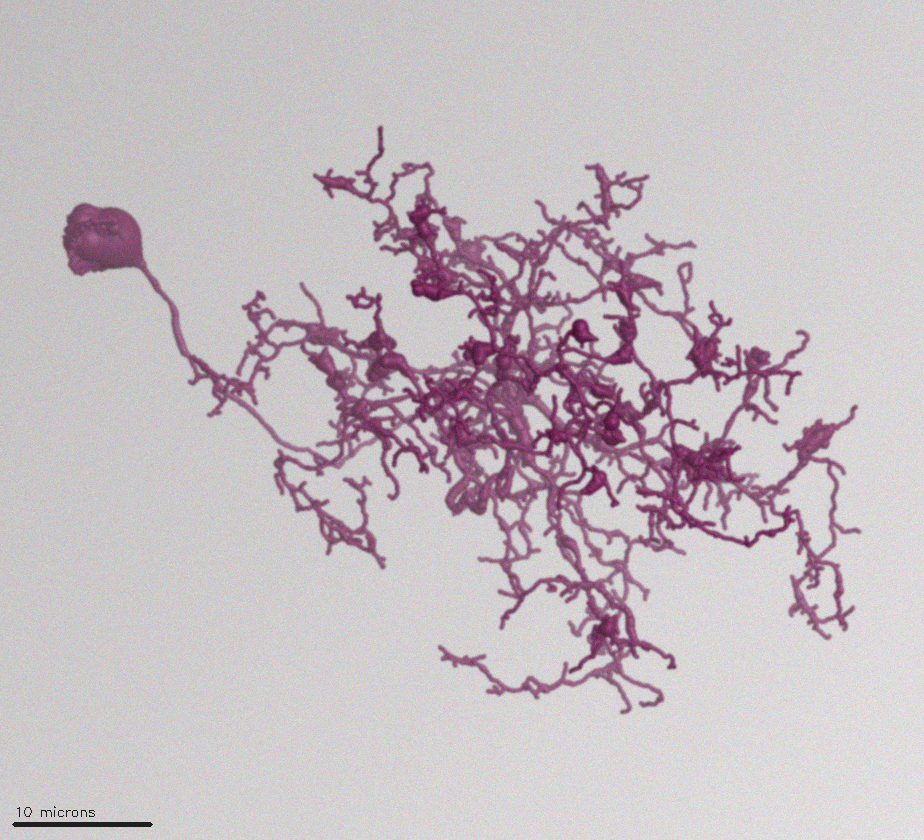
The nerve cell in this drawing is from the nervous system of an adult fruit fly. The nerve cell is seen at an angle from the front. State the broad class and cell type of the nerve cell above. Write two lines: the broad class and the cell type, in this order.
central-brain intrinsic neuron
CB1384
